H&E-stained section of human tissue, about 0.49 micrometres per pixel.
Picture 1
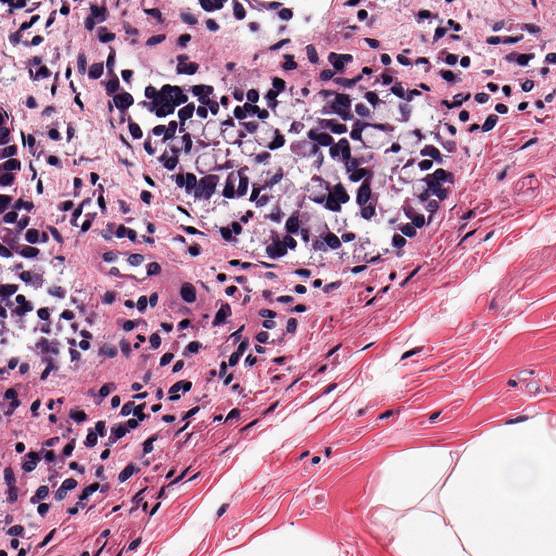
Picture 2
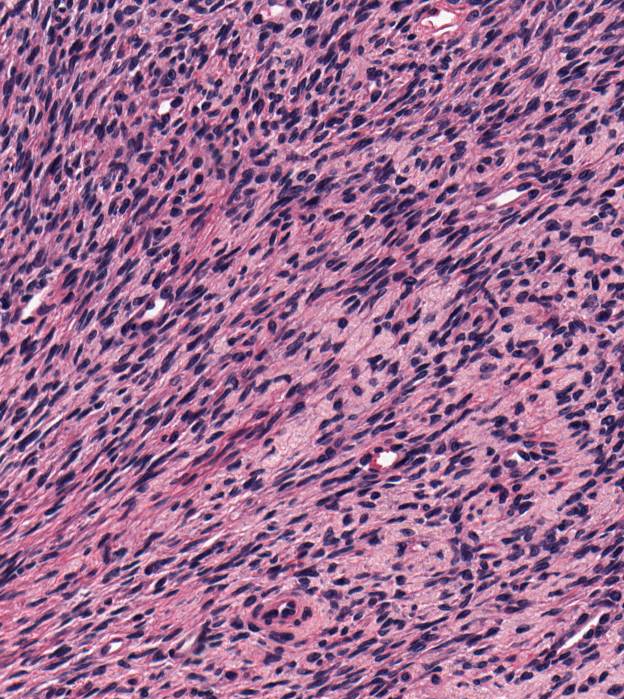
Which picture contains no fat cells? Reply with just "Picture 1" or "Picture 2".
Picture 2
